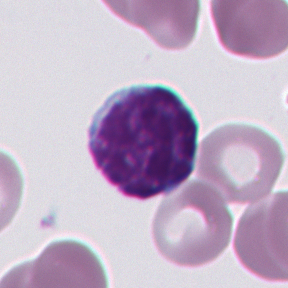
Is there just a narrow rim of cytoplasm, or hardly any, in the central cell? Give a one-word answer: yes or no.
Yes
